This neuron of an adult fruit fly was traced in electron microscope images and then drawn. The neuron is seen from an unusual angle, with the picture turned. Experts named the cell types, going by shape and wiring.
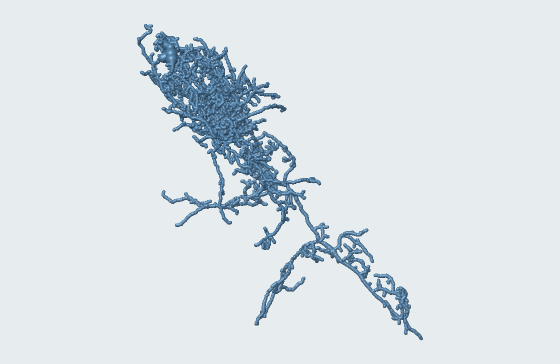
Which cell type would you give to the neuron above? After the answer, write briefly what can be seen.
It is of cell type SIP133m. This is a central-brain intrinsic neuron. The picture shows dozens of branch ends. As drawn here it is about as wide as it is tall.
